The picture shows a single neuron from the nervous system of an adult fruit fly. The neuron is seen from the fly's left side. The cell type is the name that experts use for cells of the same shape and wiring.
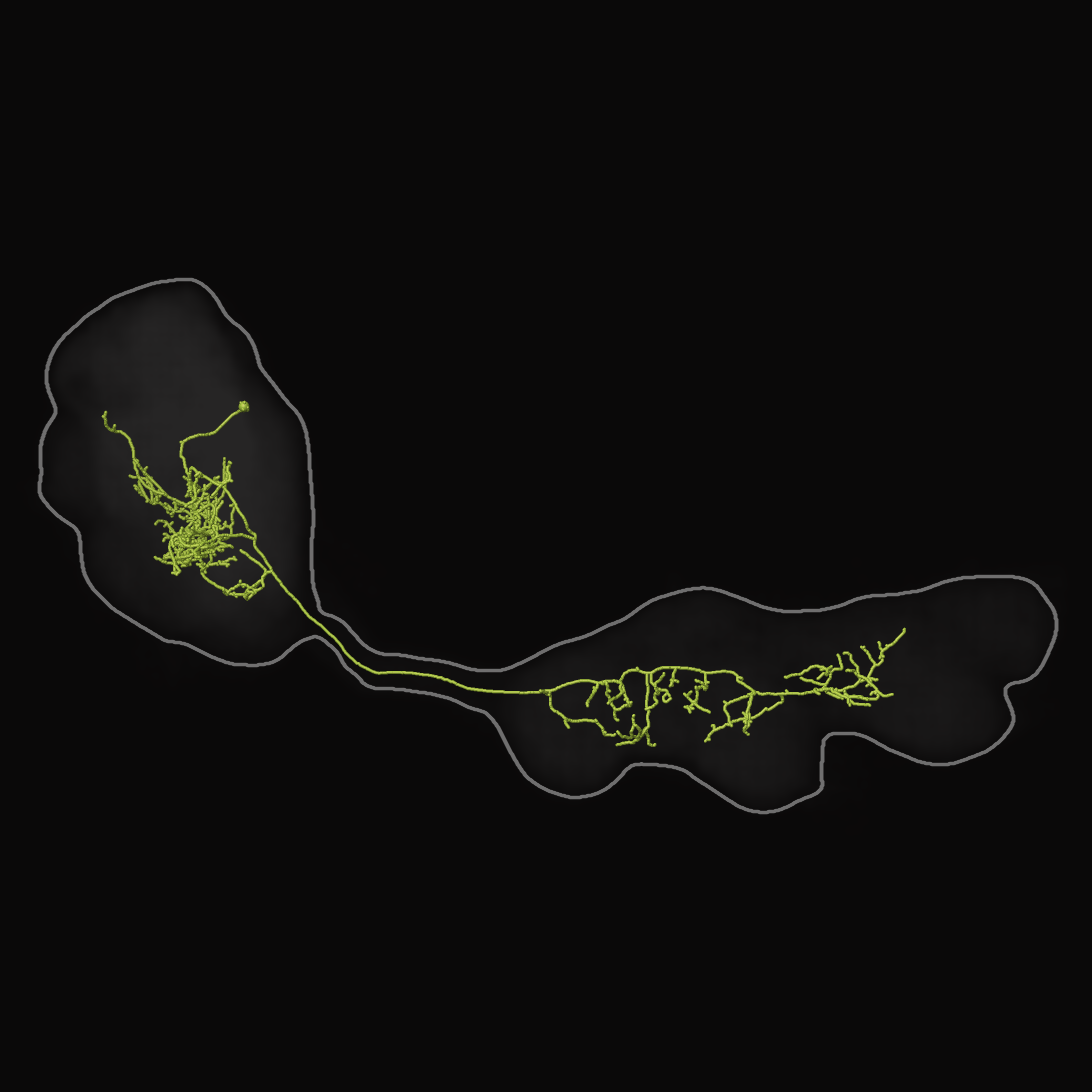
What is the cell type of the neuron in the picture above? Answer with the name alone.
DNp38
